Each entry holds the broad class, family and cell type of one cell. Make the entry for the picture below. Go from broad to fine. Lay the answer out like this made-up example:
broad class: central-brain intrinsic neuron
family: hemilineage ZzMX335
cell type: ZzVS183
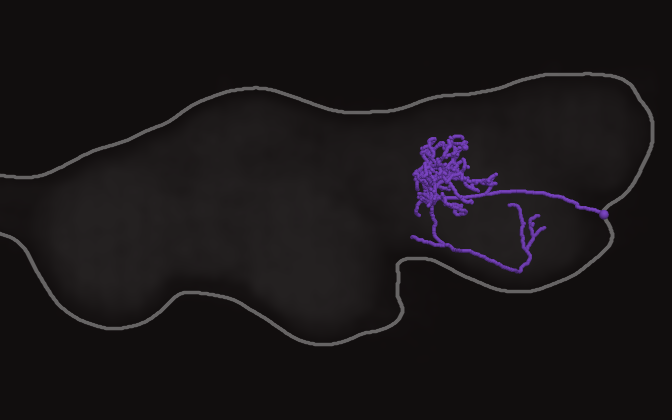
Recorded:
broad class: nerve-cord intrinsic neuron
family: hemilineage 12B
cell type: IN12B051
